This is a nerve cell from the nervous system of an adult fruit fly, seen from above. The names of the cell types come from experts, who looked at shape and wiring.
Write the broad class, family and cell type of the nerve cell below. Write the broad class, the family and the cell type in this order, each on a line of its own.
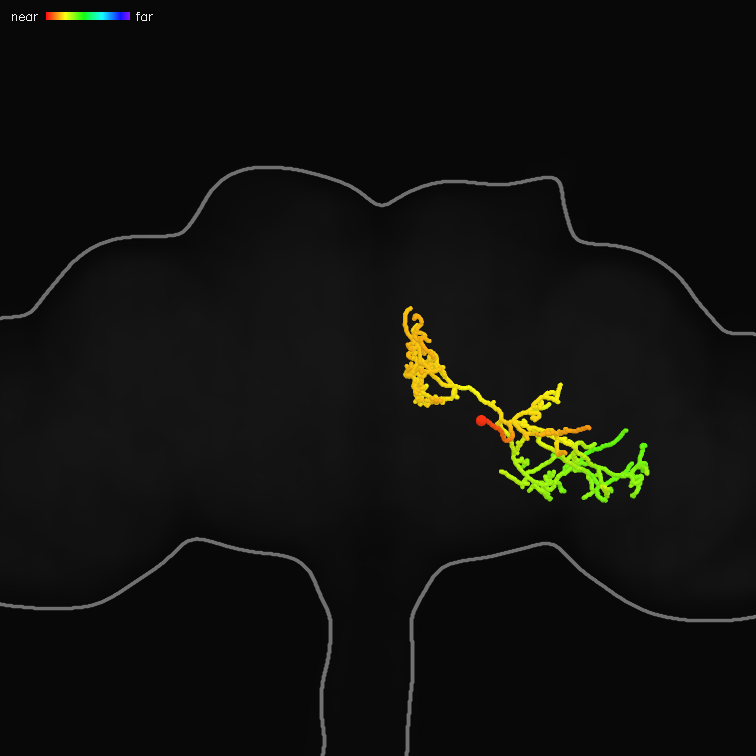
central-brain intrinsic neuron
hemilineage CLp1
SMP422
